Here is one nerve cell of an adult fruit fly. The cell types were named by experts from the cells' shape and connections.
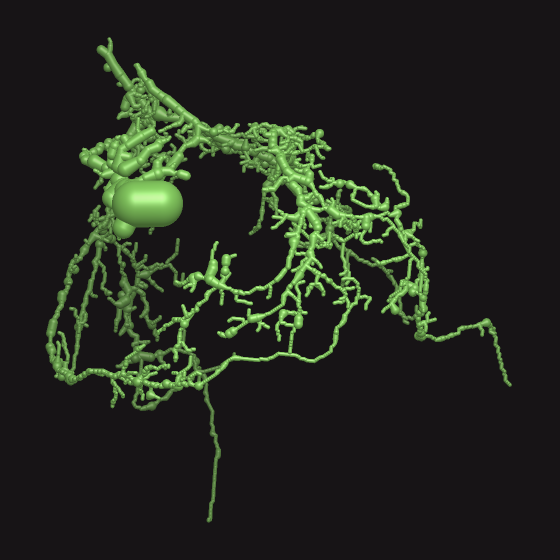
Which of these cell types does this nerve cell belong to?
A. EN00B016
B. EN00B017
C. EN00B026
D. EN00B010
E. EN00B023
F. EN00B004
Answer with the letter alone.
D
